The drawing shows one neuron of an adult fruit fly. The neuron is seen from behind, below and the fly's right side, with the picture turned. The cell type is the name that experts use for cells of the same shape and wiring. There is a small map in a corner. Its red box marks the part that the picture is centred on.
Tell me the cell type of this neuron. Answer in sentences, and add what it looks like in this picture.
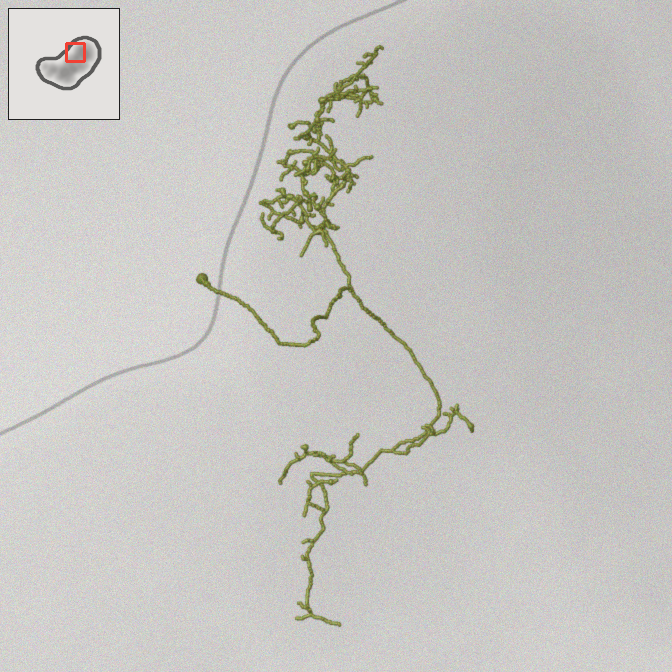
The cell type is FB8F_b. It is a central-brain intrinsic neuron. Dozens of branch ends can be seen. In this view it is taller than it is wide.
